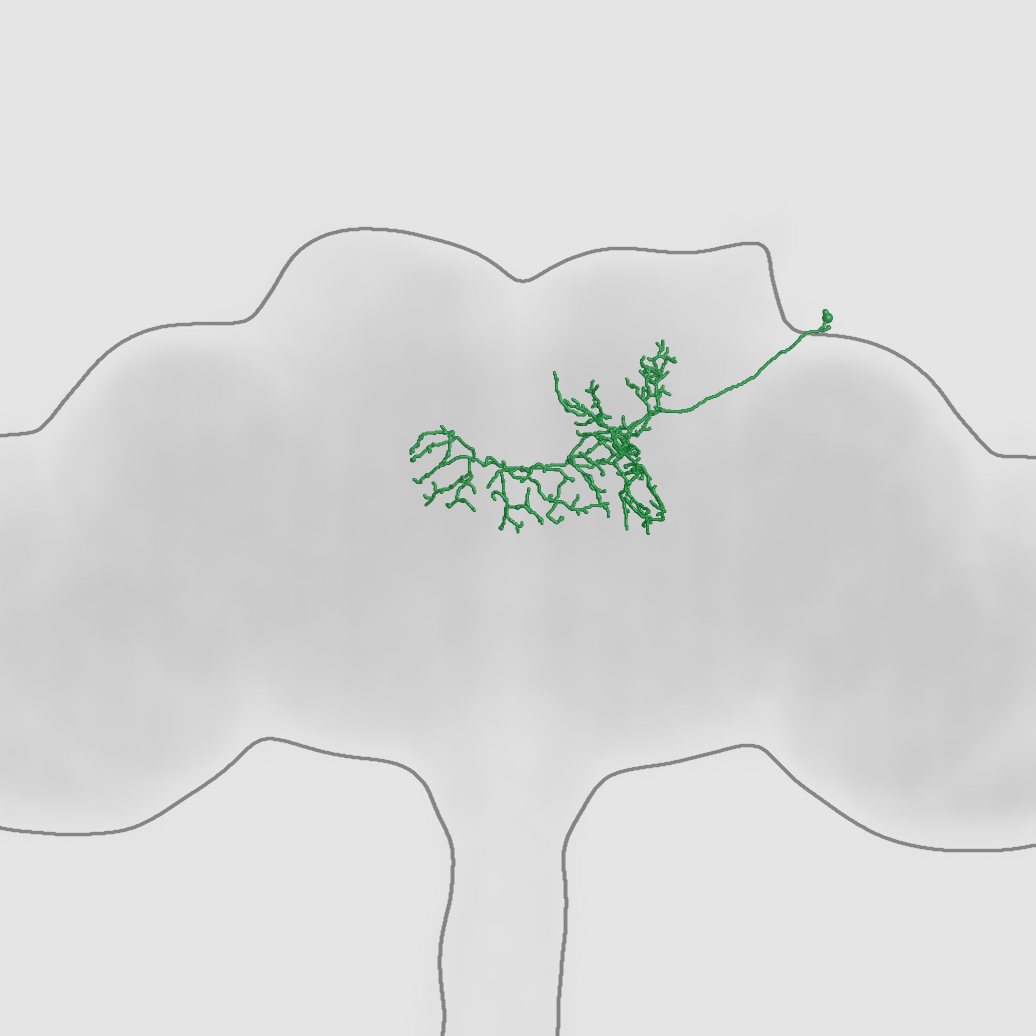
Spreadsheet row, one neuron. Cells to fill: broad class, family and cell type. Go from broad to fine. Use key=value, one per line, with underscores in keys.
broad_class=central-brain intrinsic neuron
family=hemilineage AOTUv4_ventral
cell_type=FB7E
